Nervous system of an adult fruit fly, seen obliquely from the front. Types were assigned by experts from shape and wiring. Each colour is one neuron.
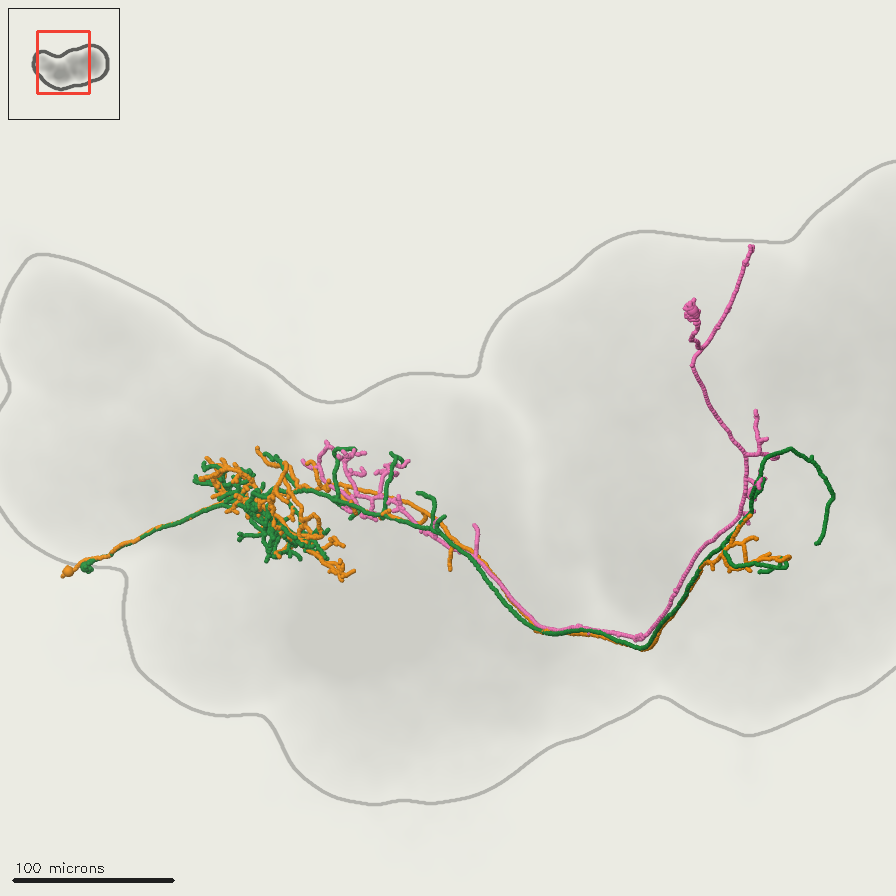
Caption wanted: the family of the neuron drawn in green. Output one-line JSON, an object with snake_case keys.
{"family": "hemilineage 08B"}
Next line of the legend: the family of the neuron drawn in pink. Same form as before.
{"family": "DNp"}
